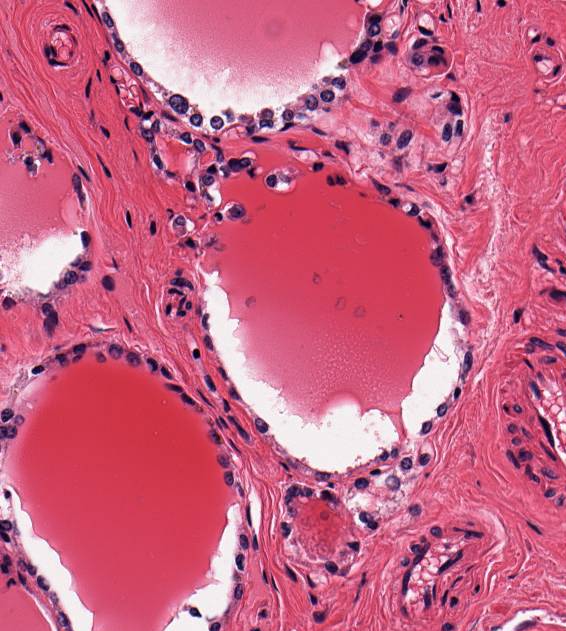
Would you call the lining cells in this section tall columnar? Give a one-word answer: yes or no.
No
